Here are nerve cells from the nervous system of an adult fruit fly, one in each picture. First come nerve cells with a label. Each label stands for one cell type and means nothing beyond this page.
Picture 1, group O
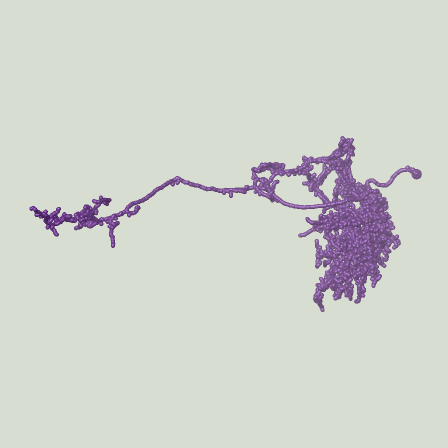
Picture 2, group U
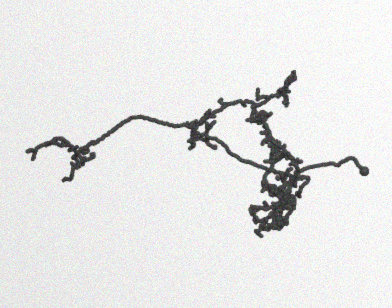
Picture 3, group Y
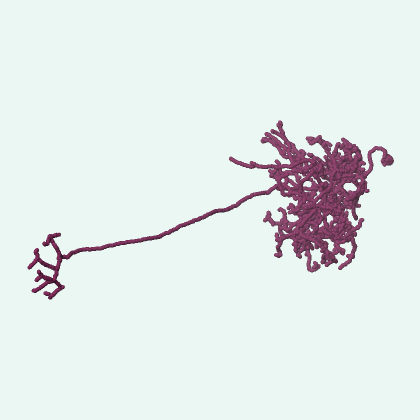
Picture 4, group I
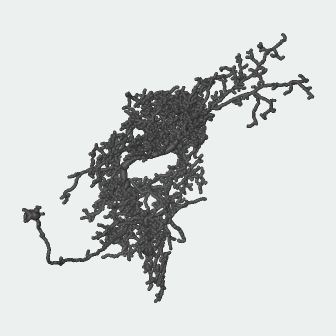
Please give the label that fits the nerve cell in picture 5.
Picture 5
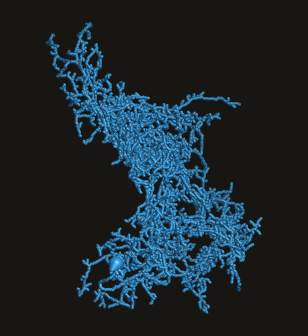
group I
